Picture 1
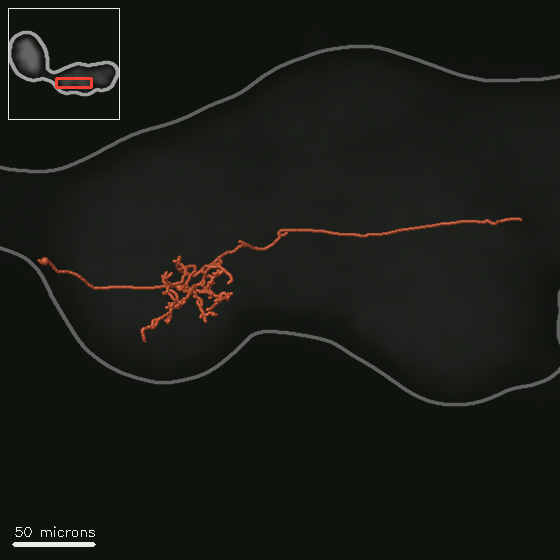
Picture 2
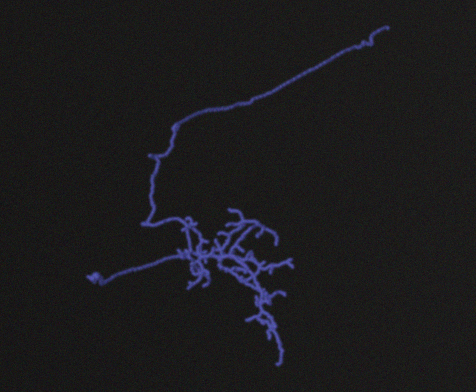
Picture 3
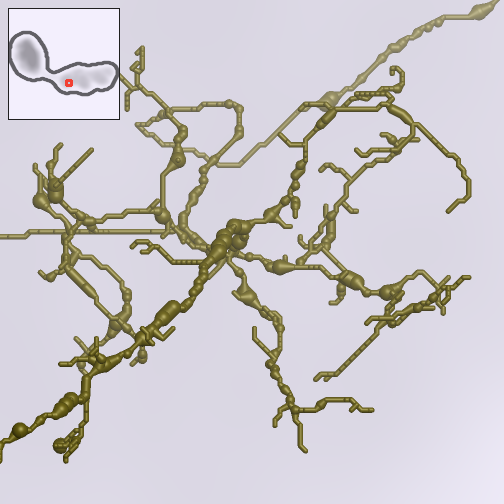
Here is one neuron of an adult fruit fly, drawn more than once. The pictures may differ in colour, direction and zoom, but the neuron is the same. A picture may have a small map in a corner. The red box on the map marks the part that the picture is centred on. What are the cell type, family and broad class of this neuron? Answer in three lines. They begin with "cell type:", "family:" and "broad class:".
cell type: IN10B055
family: hemilineage 10B
broad class: nerve-cord intrinsic neuron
